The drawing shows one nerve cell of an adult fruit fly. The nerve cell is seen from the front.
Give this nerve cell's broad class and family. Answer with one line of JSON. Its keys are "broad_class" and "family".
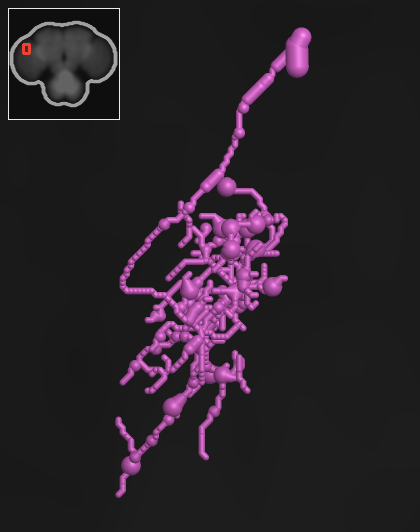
{"broad_class": "optic-lobe intrinsic neuron", "family": "Mi"}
